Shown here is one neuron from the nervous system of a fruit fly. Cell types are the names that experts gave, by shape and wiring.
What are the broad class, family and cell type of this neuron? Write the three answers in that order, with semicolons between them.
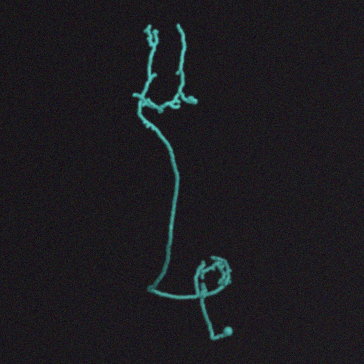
ascending neuron; hemilineage 07B; AN07B101_c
